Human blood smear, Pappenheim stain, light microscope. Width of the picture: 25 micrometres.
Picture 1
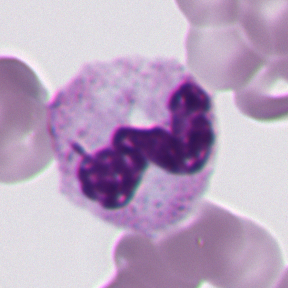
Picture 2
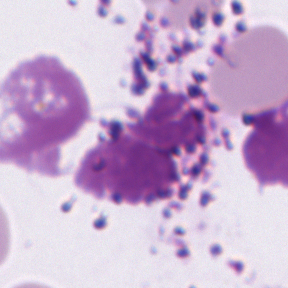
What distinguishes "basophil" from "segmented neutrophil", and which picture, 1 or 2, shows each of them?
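First, identity: picture 1 is a segmented neutrophil, and picture 2 is a basophil. Second, outline: the segmented neutrophil is roughly round with a slightly fuzzy edge, while the basophil is irregular with ragged edges. Third, nucleus and staining: in the segmented neutrophil the nucleus is a curved band pinched into lobes, running from lower left to upper right, and a small thin dark tag juts from the upper left of its left-hand lobe. Its chromatin is dark purple and coarsely clumped.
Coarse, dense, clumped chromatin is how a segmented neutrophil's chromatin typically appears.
The basophil instead stains a fairly even deep purple throughout, with no distinct pale cytoplasmic rim, and its purple mass has a larger lower part and a smaller upper part.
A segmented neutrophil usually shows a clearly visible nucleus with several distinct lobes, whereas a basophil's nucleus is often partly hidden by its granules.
Fourth, cytoplasm and granules: the segmented neutrophil has abundant pale pinkish-lilac cytoplasm with fine pinkish-violet granules scattered throughout. Coarse, round, dark blue-violet granules lie scattered outside the basophil, most of them spreading upward and to the right, and dark granules sit on the cell along its right edge.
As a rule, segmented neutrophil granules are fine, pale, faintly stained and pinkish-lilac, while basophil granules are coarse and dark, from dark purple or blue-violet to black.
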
